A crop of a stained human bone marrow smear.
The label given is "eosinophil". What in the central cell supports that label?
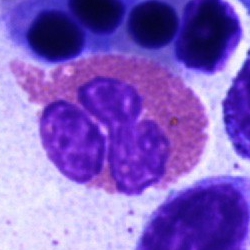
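Start with the outline: it is irregular, and the cytoplasm is drawn out into a tapering extension toward the upper left.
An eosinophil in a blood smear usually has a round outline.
So the shape is the part that does not sit easily with this cell being an eosinophil. The cytoplasm is abundant and pink-orange. Inside the nucleus, the chromatin is deep purple and coarsely mottled, with small paler patches. Just above the cell's upper edge, several dark, round nuclei of other cells lie close by.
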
